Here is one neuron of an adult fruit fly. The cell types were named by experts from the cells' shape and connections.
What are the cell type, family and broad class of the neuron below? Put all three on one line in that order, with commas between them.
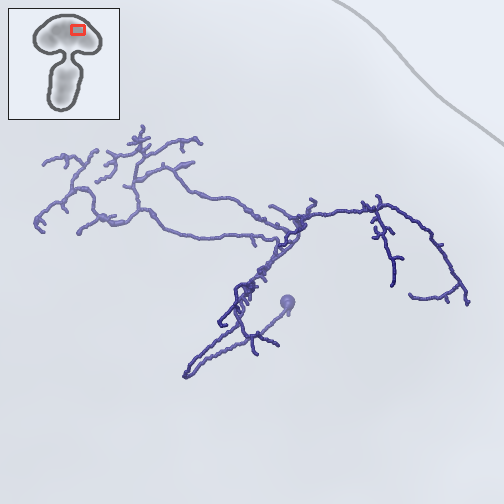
CB1752, hemilineage LHp2, central-brain intrinsic neuron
